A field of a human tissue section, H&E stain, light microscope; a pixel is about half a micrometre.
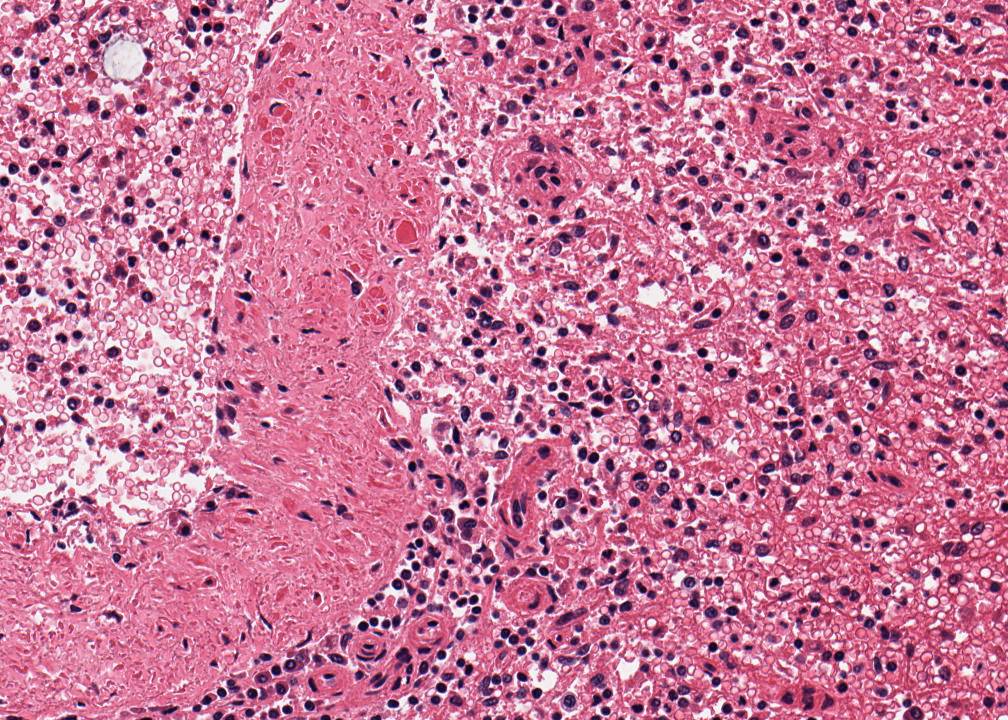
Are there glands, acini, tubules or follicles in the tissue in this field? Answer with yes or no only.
No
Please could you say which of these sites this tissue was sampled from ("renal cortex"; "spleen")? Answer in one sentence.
The site this tissue was sampled from is the spleen.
